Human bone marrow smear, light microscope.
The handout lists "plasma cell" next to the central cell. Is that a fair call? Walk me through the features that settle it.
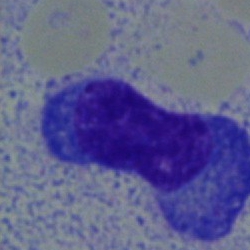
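Yes, plasma cell is the right name here. Check one, cytoplasm colour: it is deep blue.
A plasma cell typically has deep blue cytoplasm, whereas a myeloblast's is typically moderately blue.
So the colour speaks for plasma cell and against blast. Check two, chromatin: it is dense and dark purple.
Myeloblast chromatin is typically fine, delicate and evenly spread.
This too tells against blast. Also seen: the cell is elongated from upper left to lower right, with cytoplasm at both ends of the nucleus and no distinct granules.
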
